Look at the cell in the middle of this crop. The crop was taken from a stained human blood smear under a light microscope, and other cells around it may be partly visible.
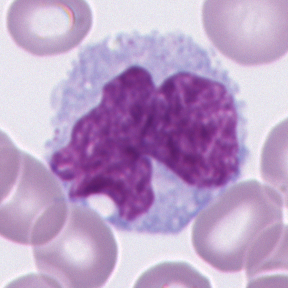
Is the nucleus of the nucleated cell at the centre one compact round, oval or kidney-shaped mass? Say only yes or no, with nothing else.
No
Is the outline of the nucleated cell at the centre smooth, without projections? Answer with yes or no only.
No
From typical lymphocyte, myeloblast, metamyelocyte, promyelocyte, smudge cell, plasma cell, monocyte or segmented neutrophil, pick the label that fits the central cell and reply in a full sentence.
Here the centrally located cell is a monocyte.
